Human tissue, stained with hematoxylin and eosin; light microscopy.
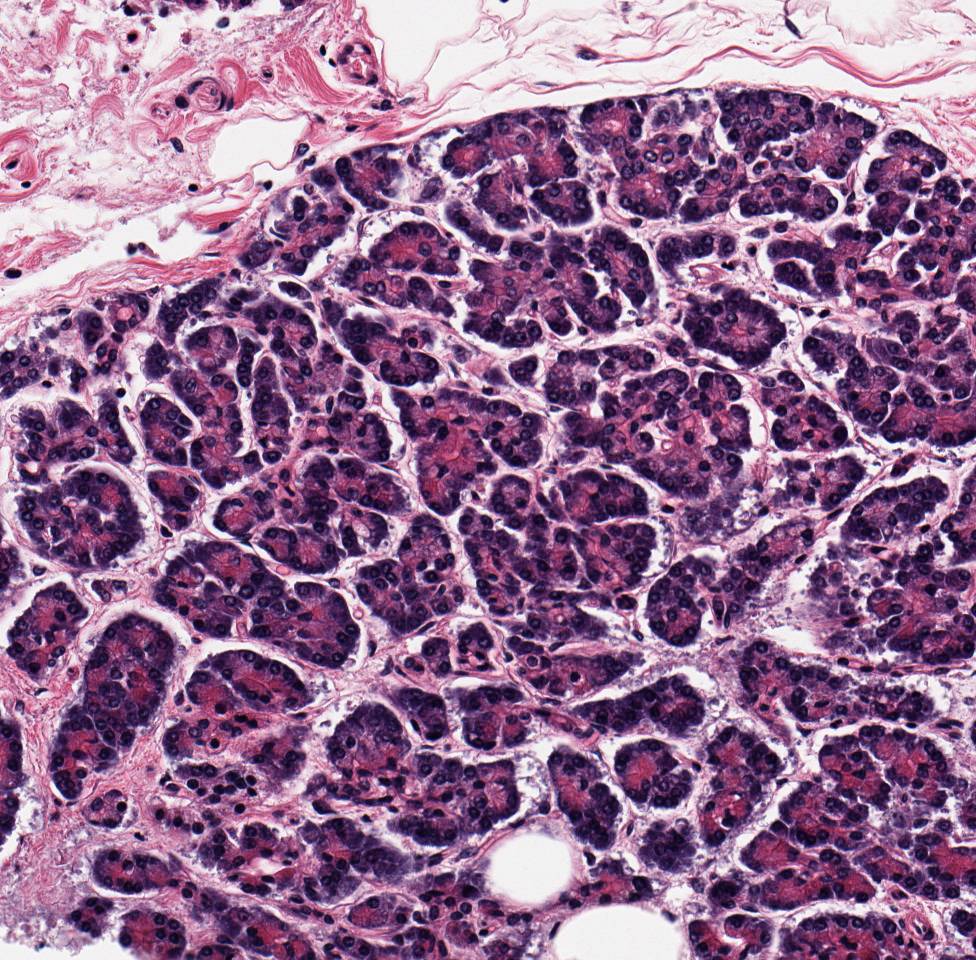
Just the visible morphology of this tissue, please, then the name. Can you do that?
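Closely packed acini fill most of the field below a band of loose connective tissue at top left. Each is a small, rounded group of pyramidal cells with a tiny central lumen. Basal cytoplasm is deeply basophilic, apical cytoplasm pink and facing the acinar centre; nuclei are round, dark and lie toward the base. This is pancreas.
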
